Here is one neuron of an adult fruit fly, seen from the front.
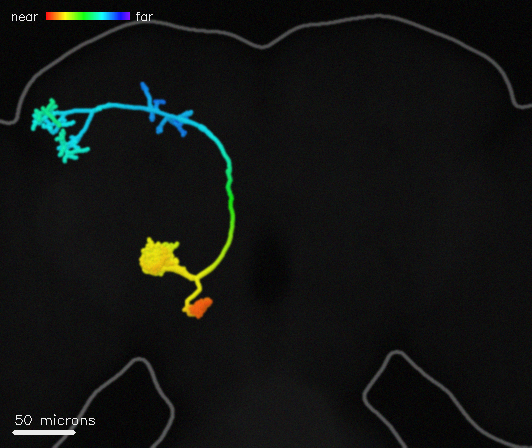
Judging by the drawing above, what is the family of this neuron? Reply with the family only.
class ALPN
